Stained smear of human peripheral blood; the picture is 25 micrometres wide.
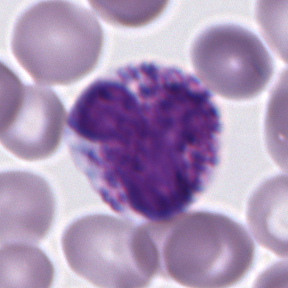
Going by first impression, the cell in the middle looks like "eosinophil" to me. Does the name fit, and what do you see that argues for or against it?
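Let's look first at what's there: a roughly round cell holding coarse dark purple granules, with red cells surrounding it on every side. The granules lie over the nucleus as well as the cytoplasm, and the nuclear outline is largely hidden beneath them. Between the granules, mostly at the left edge, the cytoplasm shows pale.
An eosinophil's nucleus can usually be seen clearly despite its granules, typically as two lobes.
With the nuclear outline here largely hidden, eosinophil fares poorly.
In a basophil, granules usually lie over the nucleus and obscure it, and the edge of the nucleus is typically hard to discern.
That matches this cell well. So the name that fits is basophil, not eosinophil.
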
